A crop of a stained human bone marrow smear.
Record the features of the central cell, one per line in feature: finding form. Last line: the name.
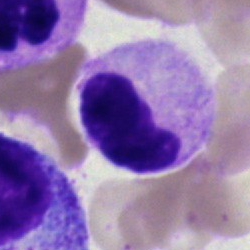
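Nuclear shape: kidney-like, its indentation turned to the upper right
Nuclear position: off-centre, toward the lower left of the cell
Chromatin: dark purple and dense
Granules: fine, faint and violet, within the cytoplasm
Name: band neutrophil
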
